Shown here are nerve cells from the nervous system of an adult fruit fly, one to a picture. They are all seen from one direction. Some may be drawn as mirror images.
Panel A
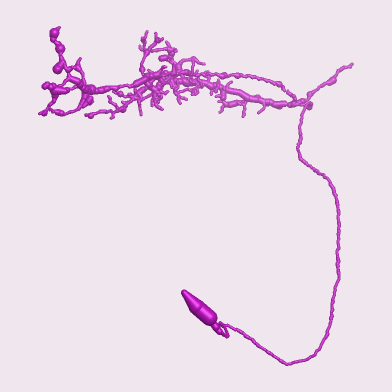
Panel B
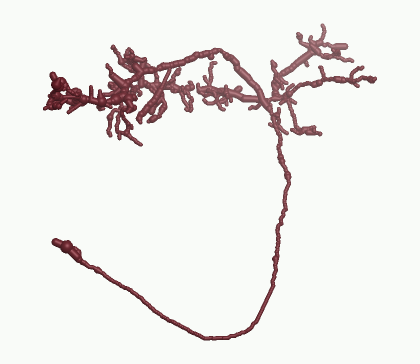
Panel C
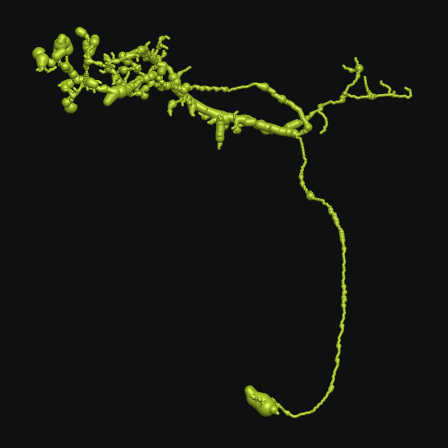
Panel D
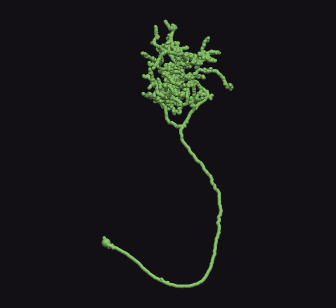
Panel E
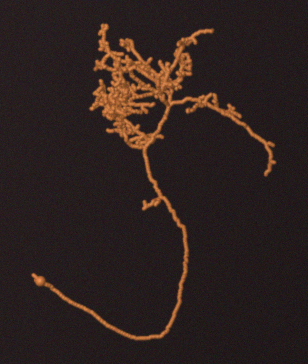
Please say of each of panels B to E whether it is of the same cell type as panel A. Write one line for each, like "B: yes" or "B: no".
B: yes
C: yes
D: no
E: no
